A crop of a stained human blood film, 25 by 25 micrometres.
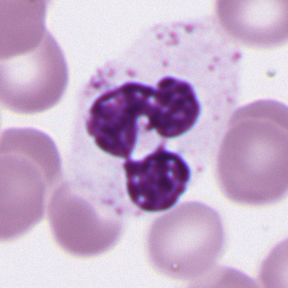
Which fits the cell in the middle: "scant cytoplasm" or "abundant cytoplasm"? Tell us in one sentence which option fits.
The cell has plenty of cytoplasm around its nucleus.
